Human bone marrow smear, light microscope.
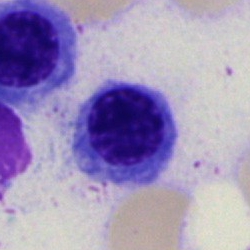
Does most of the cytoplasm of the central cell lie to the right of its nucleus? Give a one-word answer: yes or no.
No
